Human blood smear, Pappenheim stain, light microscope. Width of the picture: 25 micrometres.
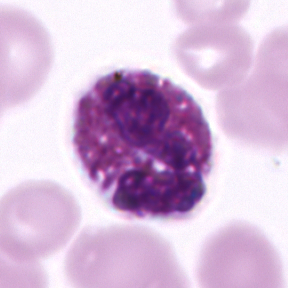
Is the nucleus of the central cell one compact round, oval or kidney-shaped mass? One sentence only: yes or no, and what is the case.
No, the cell's nucleus is segmented into two or more lobes.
